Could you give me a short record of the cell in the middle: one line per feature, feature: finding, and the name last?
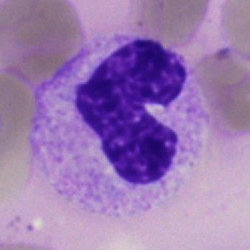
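Outline: roughly round, as you can see.
Nucleus: kidney-shaped, with one deep indentation.
Indentation: opens toward the right side of the cell.
Nucleoli: none visible, so don't go looking.
Name: band neutrophil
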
